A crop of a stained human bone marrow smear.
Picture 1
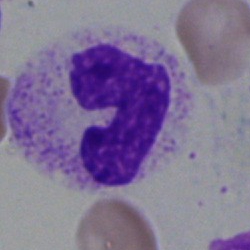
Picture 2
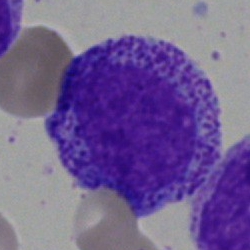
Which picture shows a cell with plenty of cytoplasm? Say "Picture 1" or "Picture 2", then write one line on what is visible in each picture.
Picture 1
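In picture 1: The cytoplasm is plentiful and very pale pinkish-grey.
In picture 2: The cytoplasm forms only a narrow rim around the nucleus.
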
